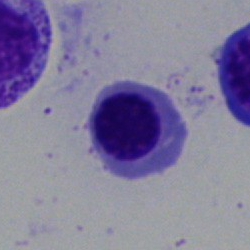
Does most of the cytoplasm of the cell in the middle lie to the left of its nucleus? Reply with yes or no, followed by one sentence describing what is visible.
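No. The nucleus sits off-centre toward the upper left of the cell.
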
